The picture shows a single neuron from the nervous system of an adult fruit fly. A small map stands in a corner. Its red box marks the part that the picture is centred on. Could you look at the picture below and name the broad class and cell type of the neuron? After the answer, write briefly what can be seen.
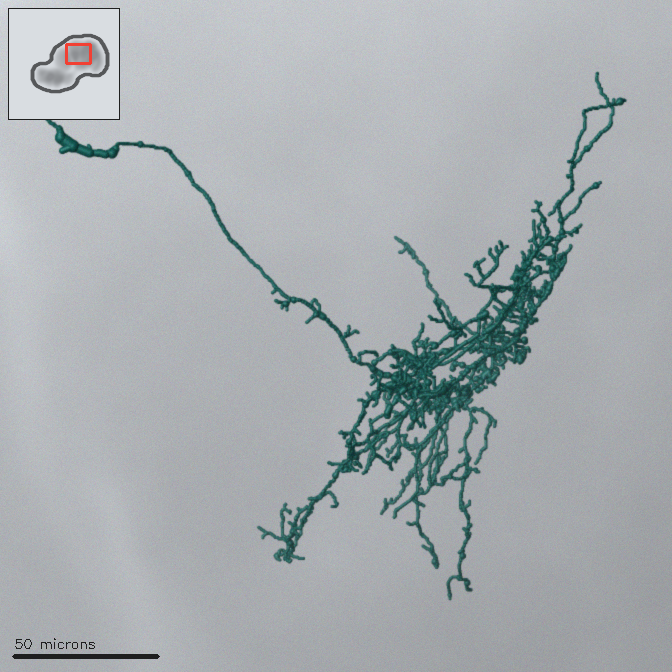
It is a central-brain intrinsic neuron. Its cell type is LAL001. The cell body can be seen at the upper left of the picture. From left to right in the picture it spans about 200 microns.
